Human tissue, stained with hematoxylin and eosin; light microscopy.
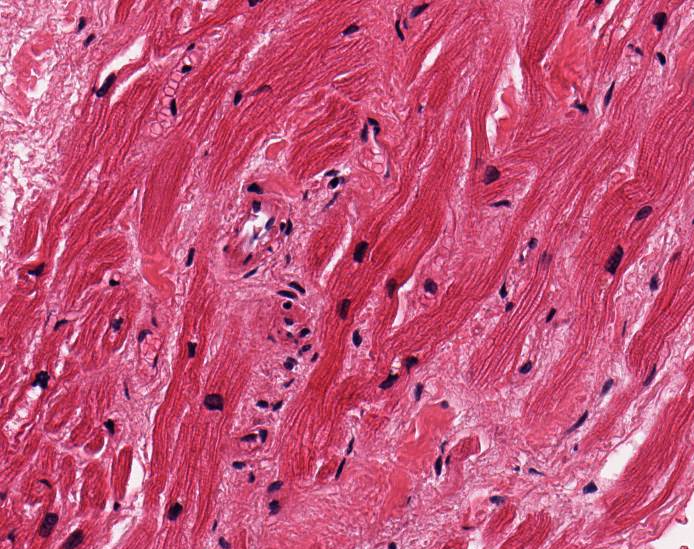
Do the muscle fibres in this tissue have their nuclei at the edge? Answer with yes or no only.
No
